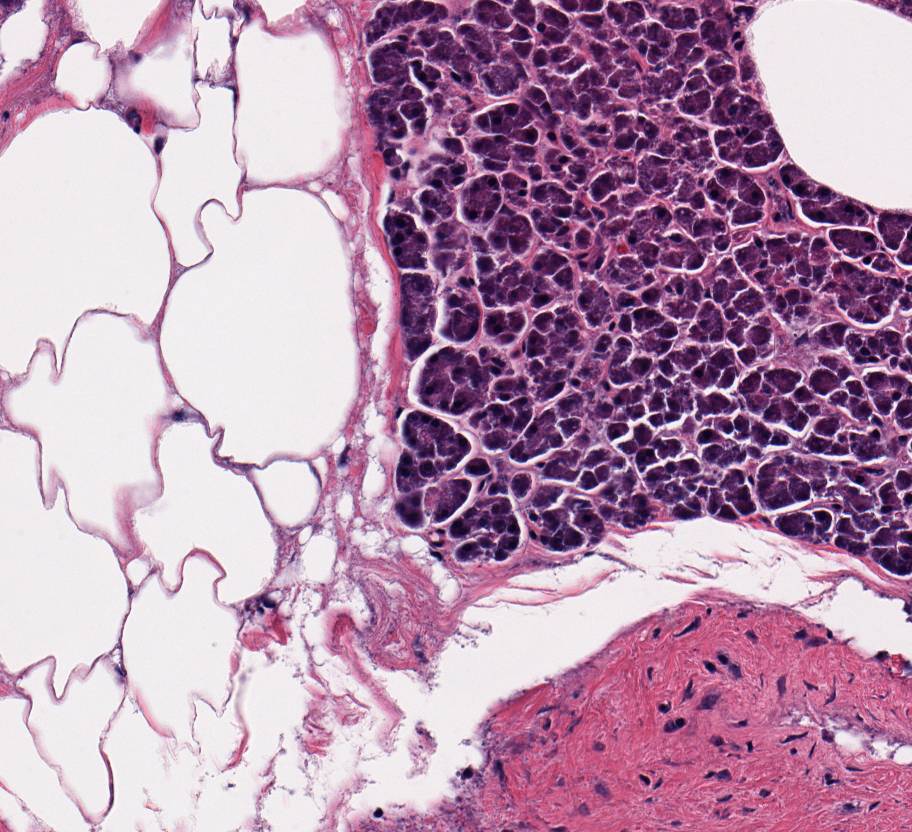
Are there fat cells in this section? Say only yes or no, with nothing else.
Yes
